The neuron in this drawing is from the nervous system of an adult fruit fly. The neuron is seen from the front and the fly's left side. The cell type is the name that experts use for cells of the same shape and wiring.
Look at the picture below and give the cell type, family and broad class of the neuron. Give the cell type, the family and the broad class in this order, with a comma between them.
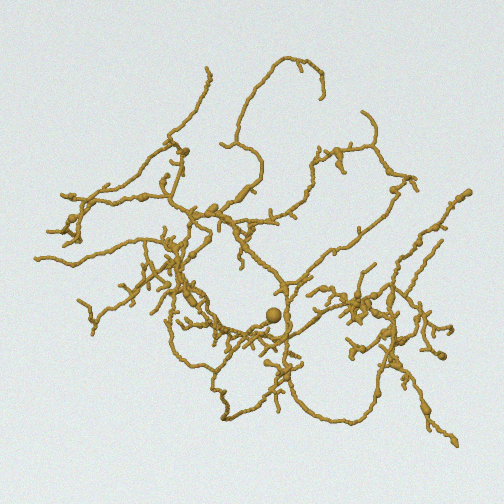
IN09A043, hemilineage 09A, nerve-cord intrinsic neuron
